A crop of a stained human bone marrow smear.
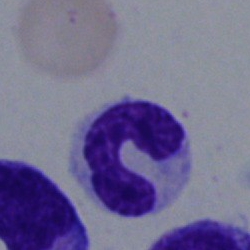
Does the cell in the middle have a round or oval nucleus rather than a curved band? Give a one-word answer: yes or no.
No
